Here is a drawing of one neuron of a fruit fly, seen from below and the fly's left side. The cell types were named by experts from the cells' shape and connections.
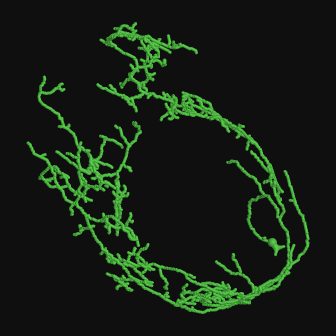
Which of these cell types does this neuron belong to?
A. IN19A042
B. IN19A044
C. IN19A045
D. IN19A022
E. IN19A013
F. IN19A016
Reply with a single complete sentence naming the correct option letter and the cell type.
The cell type IN19A045, option C, is that of the neuron.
